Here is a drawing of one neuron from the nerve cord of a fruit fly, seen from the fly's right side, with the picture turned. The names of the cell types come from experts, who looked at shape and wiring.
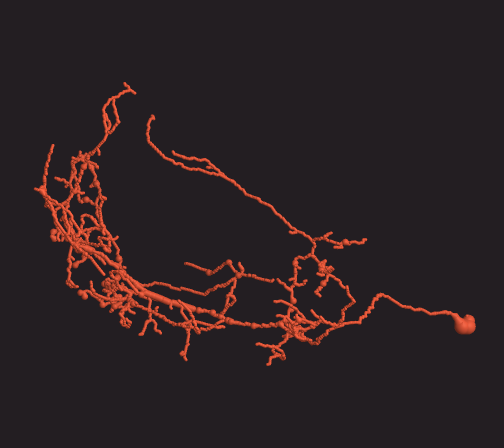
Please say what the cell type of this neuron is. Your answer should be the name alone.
IN03A066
